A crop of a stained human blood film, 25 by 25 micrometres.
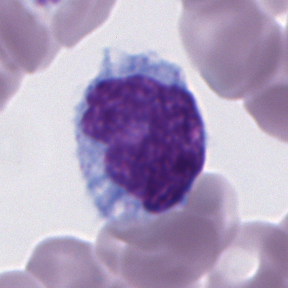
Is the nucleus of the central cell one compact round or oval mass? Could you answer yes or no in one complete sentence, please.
Yes, in this cell the nucleus is one compact, round or oval mass.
